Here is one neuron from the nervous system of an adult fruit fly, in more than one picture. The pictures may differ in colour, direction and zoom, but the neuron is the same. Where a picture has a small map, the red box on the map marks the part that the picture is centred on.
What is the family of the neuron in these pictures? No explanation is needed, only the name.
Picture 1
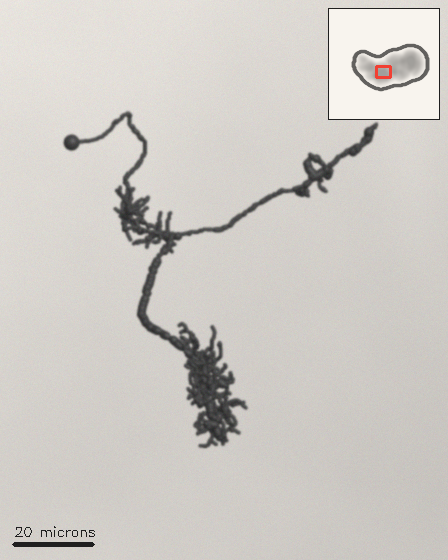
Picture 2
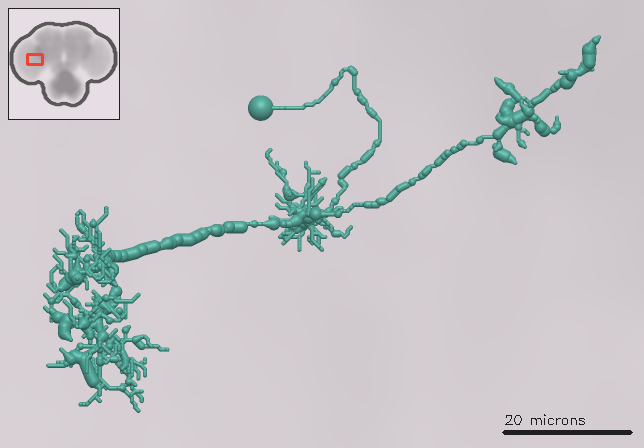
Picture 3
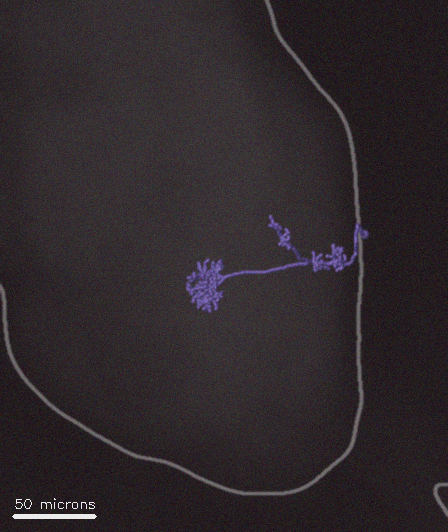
Y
